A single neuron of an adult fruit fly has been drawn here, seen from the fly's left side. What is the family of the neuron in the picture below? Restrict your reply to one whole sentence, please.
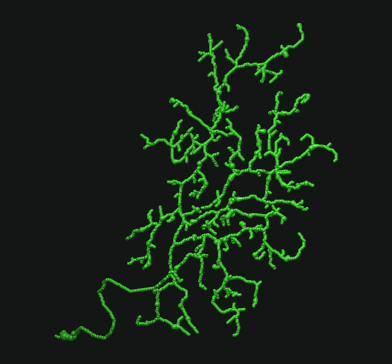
As for family, the neuron falls under Cm.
